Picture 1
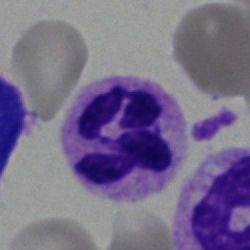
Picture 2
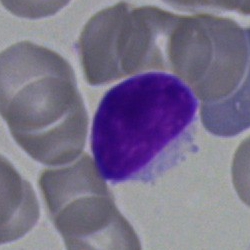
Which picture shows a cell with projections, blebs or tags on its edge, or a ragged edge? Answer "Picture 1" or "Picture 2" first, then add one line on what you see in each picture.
Picture 2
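In picture 1: The cell outline is round and smooth.
In picture 2: The cytoplasmic edge at the lower right is ragged with small bleb-like projections.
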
